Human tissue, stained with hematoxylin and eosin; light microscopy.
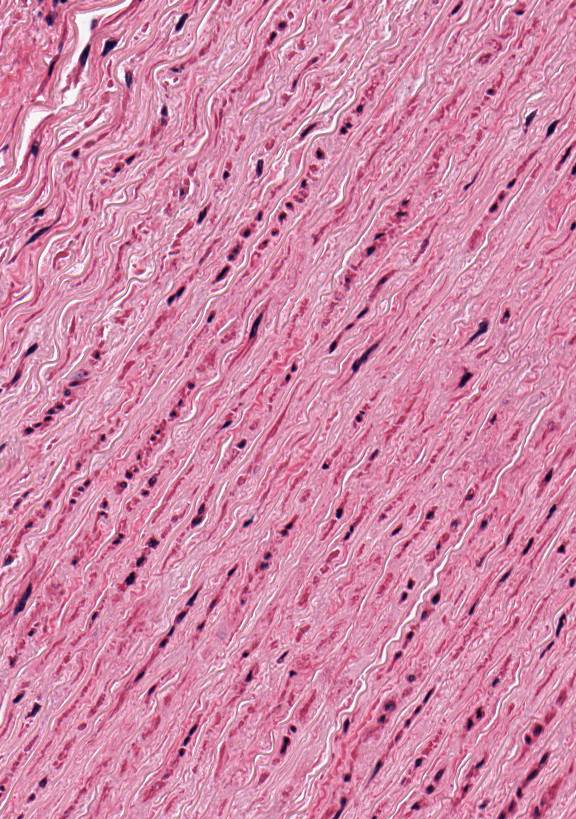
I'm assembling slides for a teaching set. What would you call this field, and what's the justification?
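The field mainly shows the tunica media of an artery. First, the fibres: closely packed, parallel, wavy and pink, running diagonally from lower left to upper right.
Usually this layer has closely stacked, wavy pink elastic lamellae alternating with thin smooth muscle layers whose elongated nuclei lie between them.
Second, the nuclei: dark, thin and elongated, lying along the fibres, many in single-file rows between them.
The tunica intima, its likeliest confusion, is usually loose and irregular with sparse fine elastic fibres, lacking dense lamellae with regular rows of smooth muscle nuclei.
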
